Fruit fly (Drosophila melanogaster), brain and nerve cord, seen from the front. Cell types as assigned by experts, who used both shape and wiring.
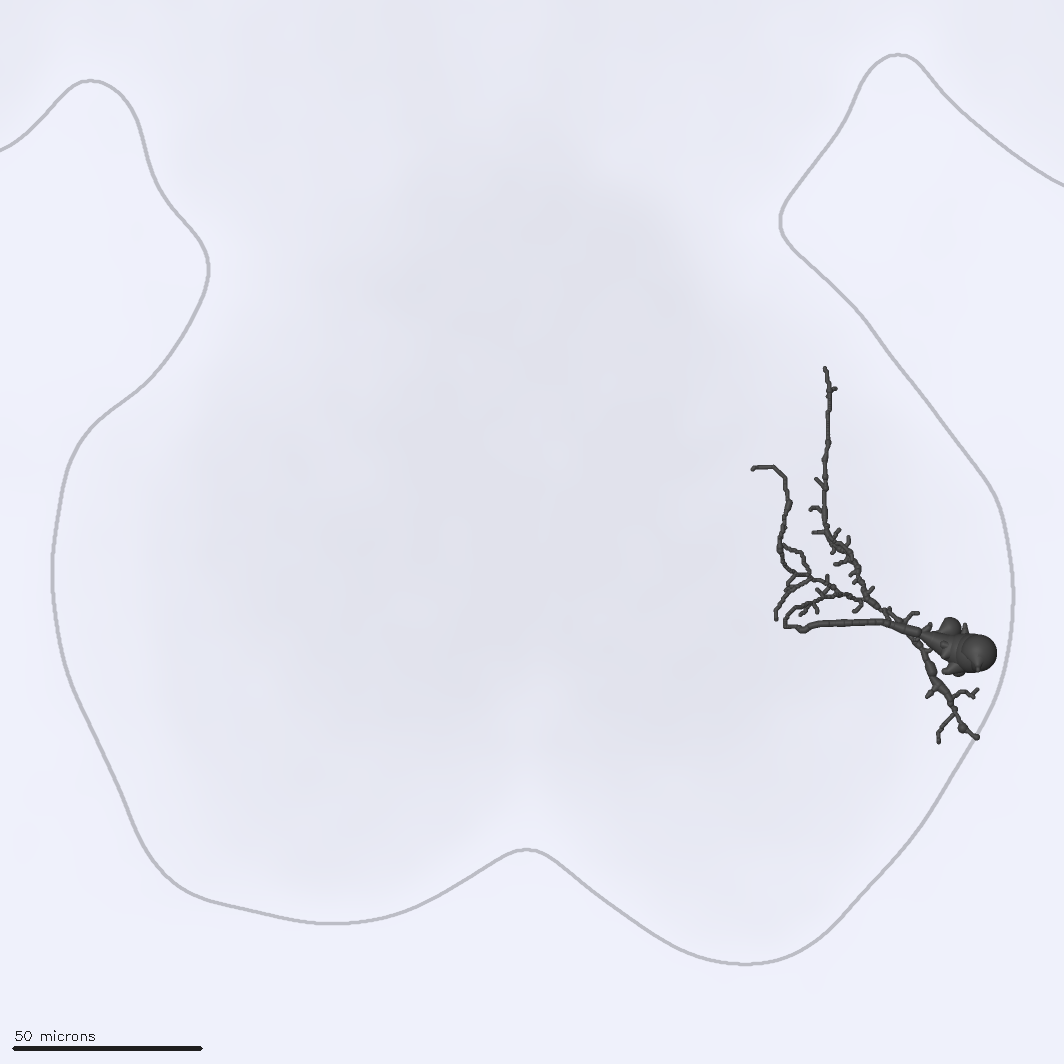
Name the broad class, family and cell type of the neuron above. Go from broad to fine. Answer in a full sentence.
A motor neuron of the nerve cord of hemilineage 15B, type Ti flexor MN.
